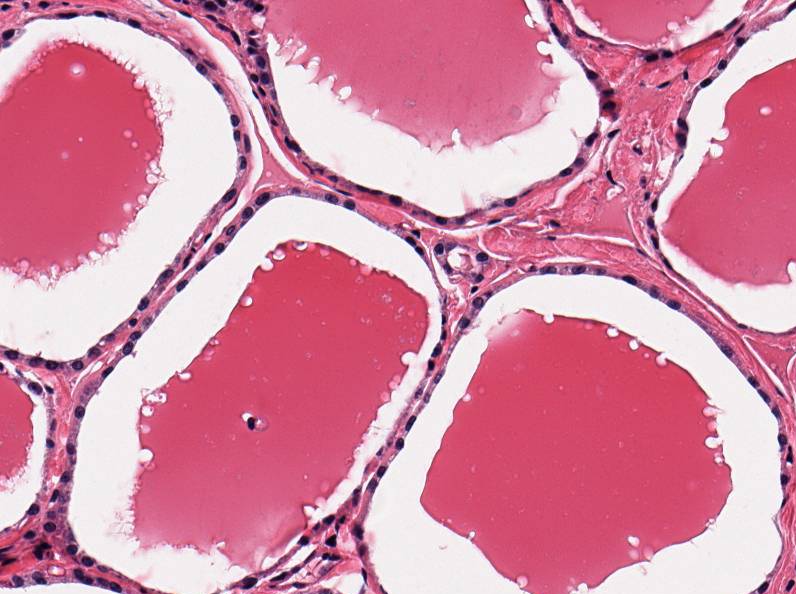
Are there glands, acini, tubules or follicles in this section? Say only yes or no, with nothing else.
Yes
